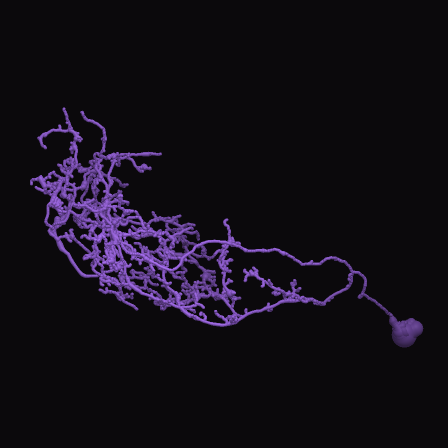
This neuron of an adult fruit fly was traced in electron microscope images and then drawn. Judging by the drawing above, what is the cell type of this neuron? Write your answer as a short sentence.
The cell type is CB1287_b.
